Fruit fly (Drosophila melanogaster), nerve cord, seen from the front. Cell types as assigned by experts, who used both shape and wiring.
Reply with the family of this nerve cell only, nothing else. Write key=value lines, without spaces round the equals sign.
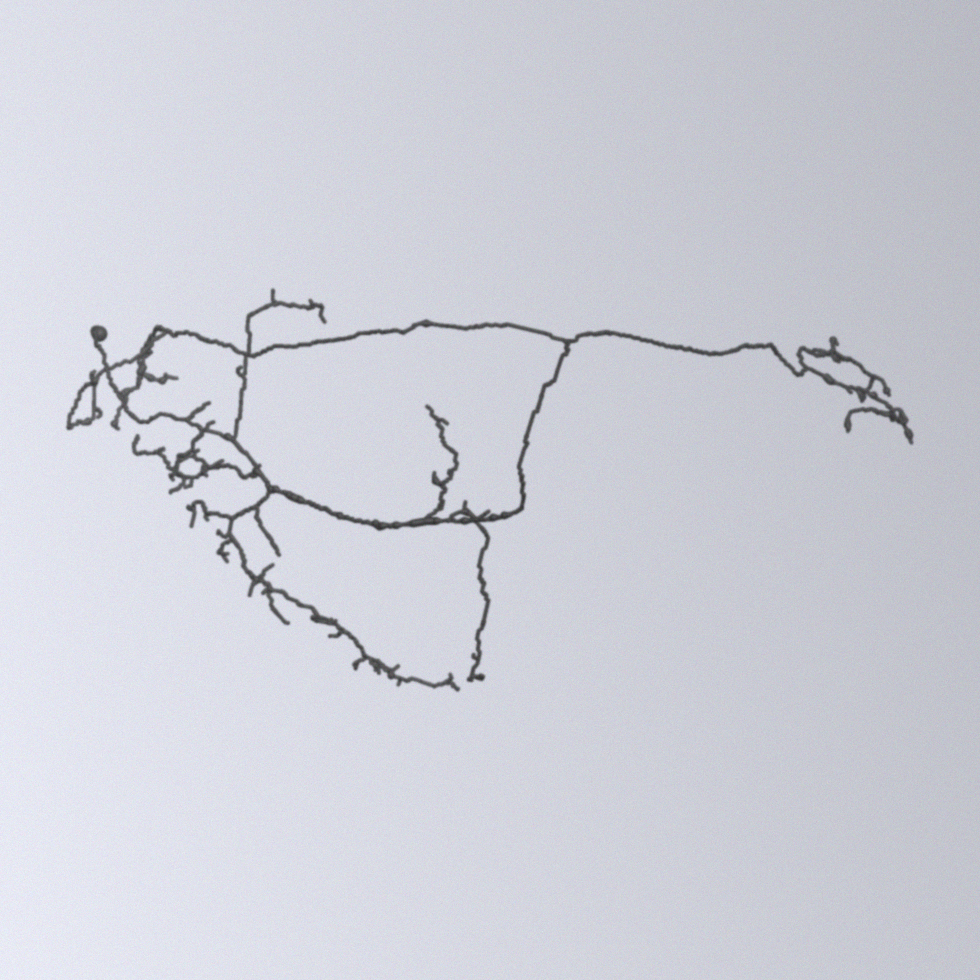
family=hemilineage 18B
